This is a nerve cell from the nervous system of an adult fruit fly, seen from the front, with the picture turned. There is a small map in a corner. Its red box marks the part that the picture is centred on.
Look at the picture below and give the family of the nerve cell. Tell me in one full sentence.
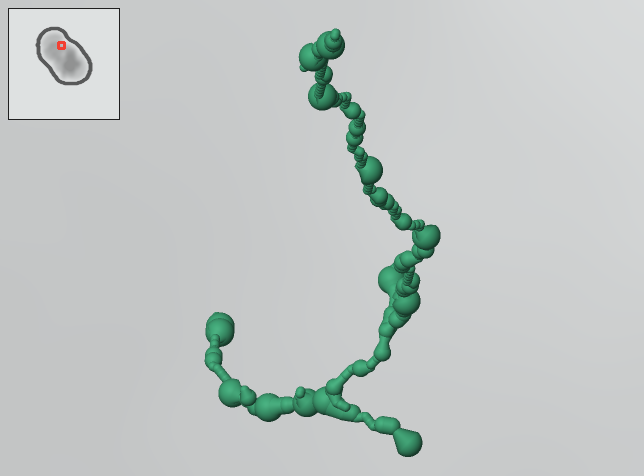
The family designation of this nerve cell is class mechanosensory.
